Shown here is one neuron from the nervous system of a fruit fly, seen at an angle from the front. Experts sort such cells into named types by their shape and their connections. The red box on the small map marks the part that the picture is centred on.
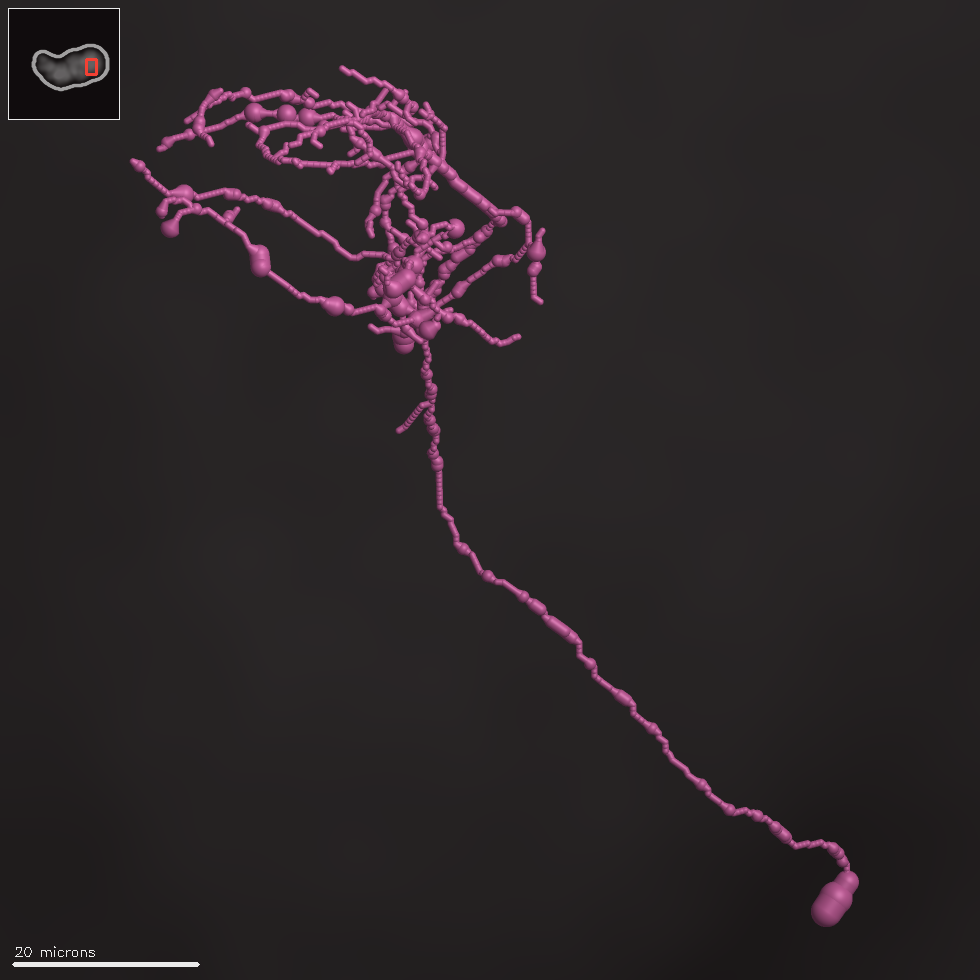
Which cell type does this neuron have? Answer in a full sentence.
The cell type is CB2066.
